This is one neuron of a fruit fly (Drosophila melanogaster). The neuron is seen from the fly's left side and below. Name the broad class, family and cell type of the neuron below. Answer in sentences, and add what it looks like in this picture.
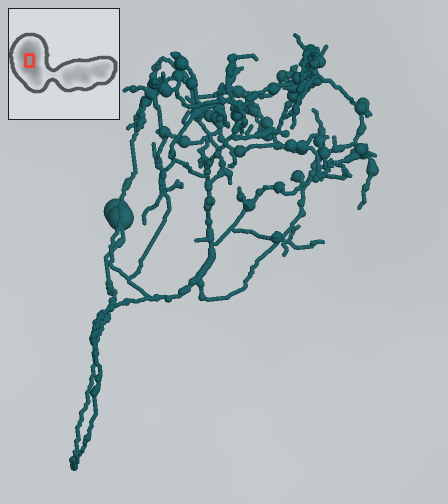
This is a central-brain intrinsic neuron. Its family is hemilineage LHl1. Its cell type is LHAV4a5. Dozens of branch ends can be seen. As drawn here it is taller than it is wide.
